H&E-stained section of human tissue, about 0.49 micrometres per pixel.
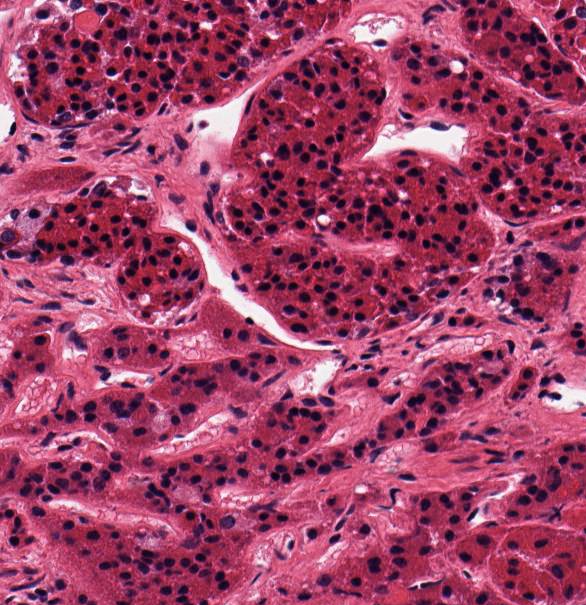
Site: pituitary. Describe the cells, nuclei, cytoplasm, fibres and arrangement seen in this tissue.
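Cells here are polygonal, with plenty of granular, deeply eosinophilic cytoplasm. Nuclei are round, dark-staining and fairly uniform in size, most cells having just one. In the upper half the nests are larger and rounded; in the lower half the cell groups are narrower and more elongated. The stromal bands between nests carry scattered thin spindle-shaped nuclei.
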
